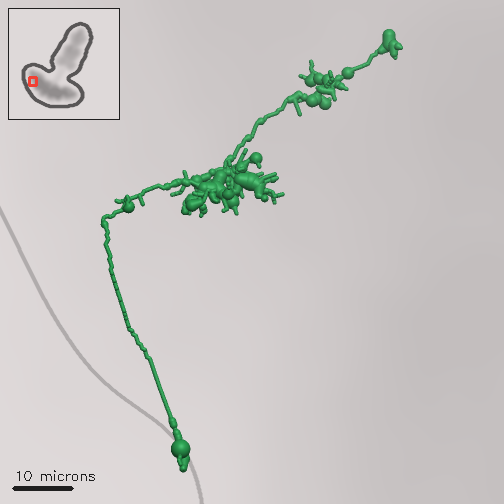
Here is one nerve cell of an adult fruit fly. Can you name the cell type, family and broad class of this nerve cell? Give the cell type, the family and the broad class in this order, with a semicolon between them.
Mi4; Mi; optic-lobe intrinsic neuron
